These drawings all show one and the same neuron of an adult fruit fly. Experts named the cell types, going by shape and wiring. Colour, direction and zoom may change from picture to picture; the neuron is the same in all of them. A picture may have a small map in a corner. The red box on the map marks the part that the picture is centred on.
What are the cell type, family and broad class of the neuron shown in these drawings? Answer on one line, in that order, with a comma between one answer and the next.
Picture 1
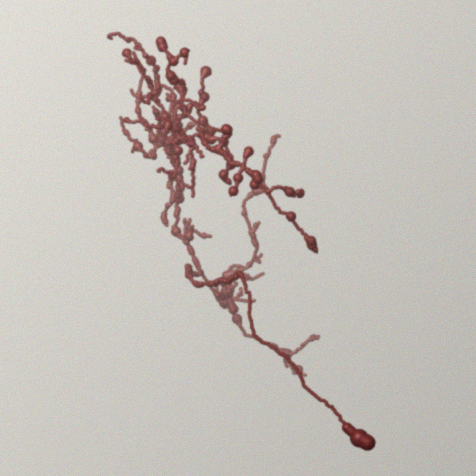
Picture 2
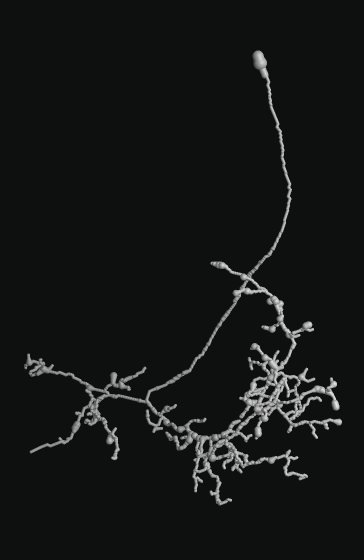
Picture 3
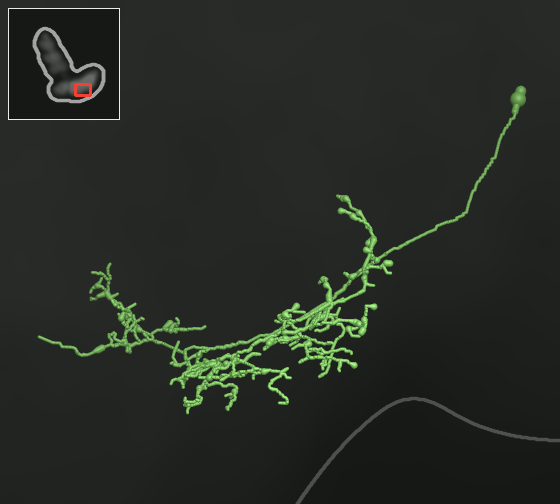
GNG363, hemilineage MD_SA1, central-brain intrinsic neuron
